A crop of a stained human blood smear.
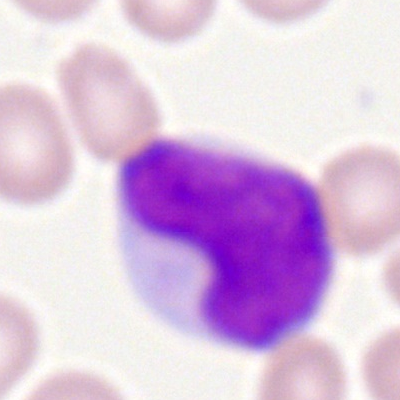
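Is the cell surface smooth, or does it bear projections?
It is smooth, without projections.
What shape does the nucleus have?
It is bean-shaped, indented on its lower-left side.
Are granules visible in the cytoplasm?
None are visible.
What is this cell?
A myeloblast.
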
